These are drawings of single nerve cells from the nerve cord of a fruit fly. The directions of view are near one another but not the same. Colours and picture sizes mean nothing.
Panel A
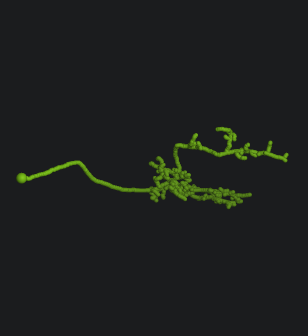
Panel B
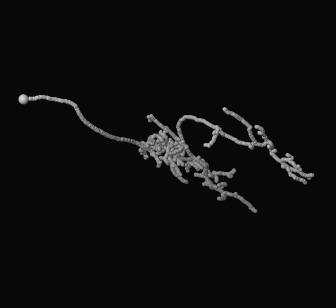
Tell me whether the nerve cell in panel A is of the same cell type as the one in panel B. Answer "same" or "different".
different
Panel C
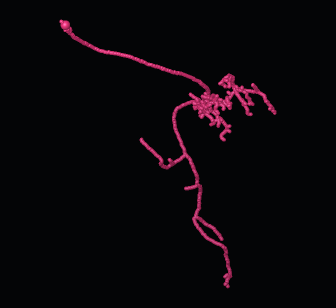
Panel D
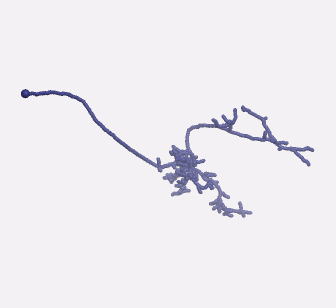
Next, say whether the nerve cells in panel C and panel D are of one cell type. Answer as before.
different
